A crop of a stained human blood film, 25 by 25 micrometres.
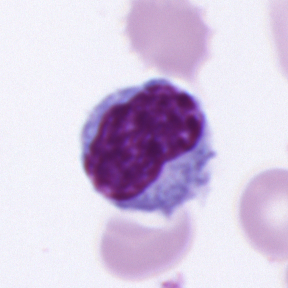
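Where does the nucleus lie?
Toward the upper left, leaving most cytoplasm on the lower right.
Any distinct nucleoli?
None that I can see.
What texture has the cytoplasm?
A fine, dusty lilac granularity, not coarse granules.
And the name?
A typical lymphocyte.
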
